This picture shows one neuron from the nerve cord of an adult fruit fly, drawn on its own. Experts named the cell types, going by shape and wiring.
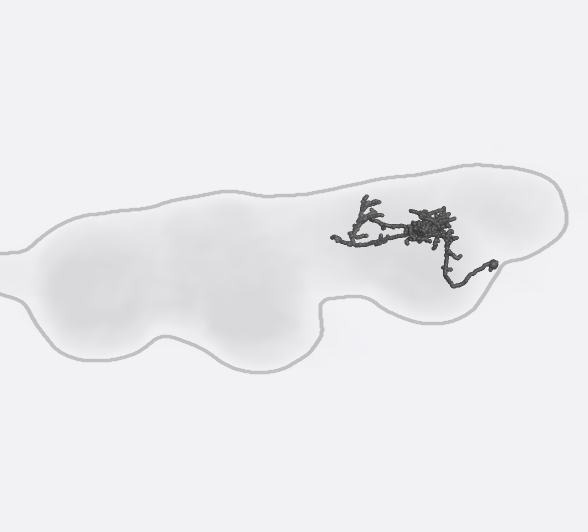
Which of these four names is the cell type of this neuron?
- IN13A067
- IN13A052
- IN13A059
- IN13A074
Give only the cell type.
IN13A074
